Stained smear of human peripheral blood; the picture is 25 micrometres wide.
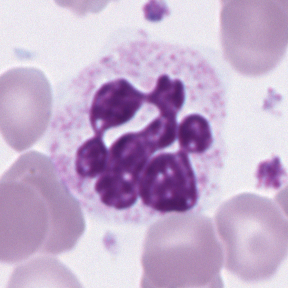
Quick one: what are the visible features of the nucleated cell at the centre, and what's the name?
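Note the round, smooth outline of the cell. Within it, the two upper lobes of the nucleus are connected by a thin strand of nuclear material, and the chromatin is dark purple and coarsely clumped. Fine pink-violet granules are spread evenly through the cytoplasm. The cell shown is a segmented neutrophil.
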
